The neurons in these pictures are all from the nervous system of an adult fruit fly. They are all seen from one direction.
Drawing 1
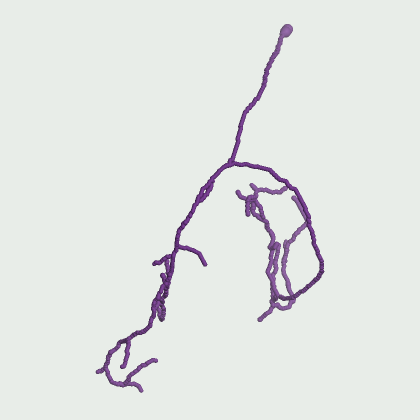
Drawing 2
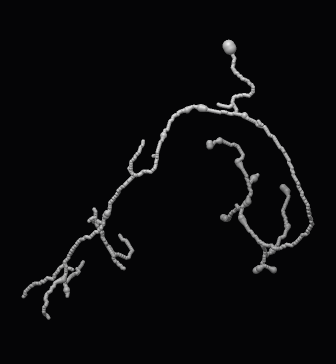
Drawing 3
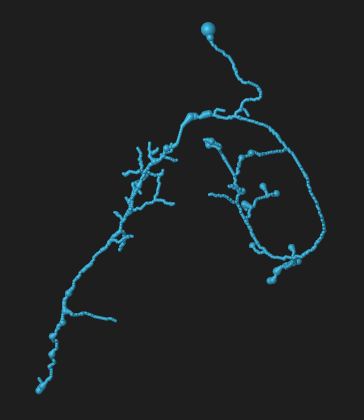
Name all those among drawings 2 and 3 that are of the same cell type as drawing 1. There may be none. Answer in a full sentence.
Drawing 2 and drawing 3 are of the same cell type.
